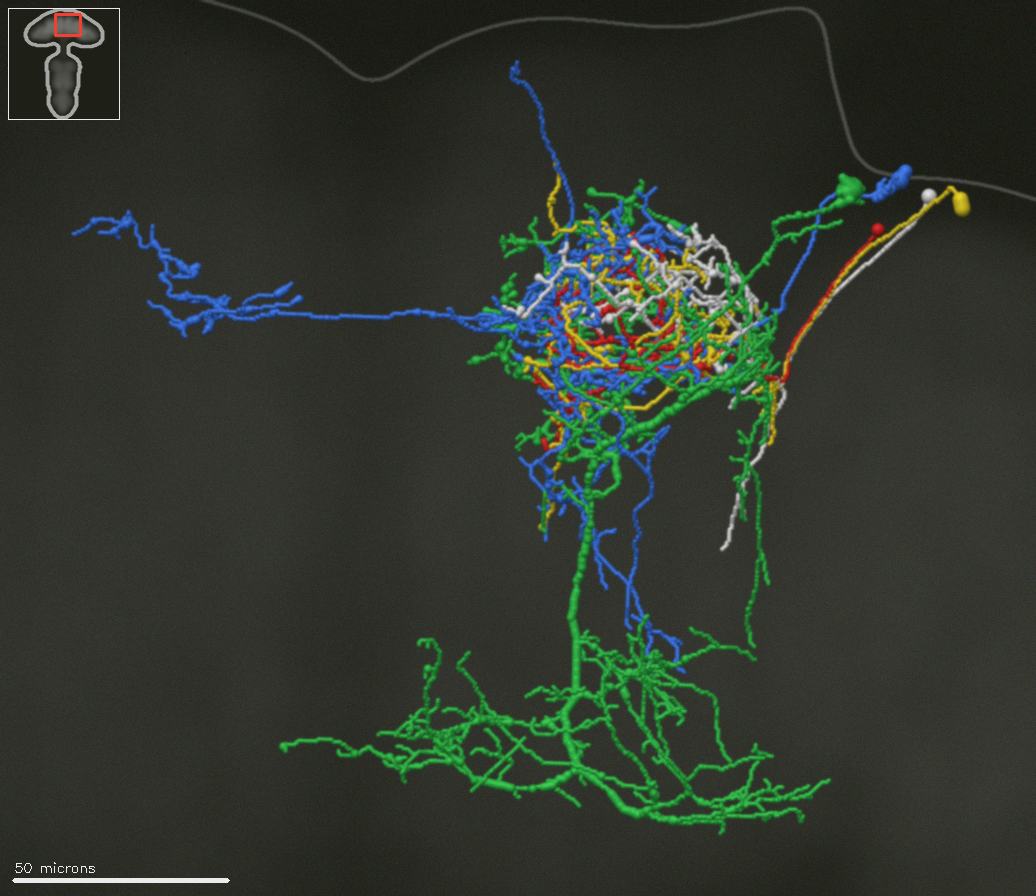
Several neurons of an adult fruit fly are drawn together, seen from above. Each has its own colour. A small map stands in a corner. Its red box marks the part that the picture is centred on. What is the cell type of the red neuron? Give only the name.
CB1705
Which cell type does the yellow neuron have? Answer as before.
LAL067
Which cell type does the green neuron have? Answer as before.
LAL009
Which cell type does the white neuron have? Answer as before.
LAL071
